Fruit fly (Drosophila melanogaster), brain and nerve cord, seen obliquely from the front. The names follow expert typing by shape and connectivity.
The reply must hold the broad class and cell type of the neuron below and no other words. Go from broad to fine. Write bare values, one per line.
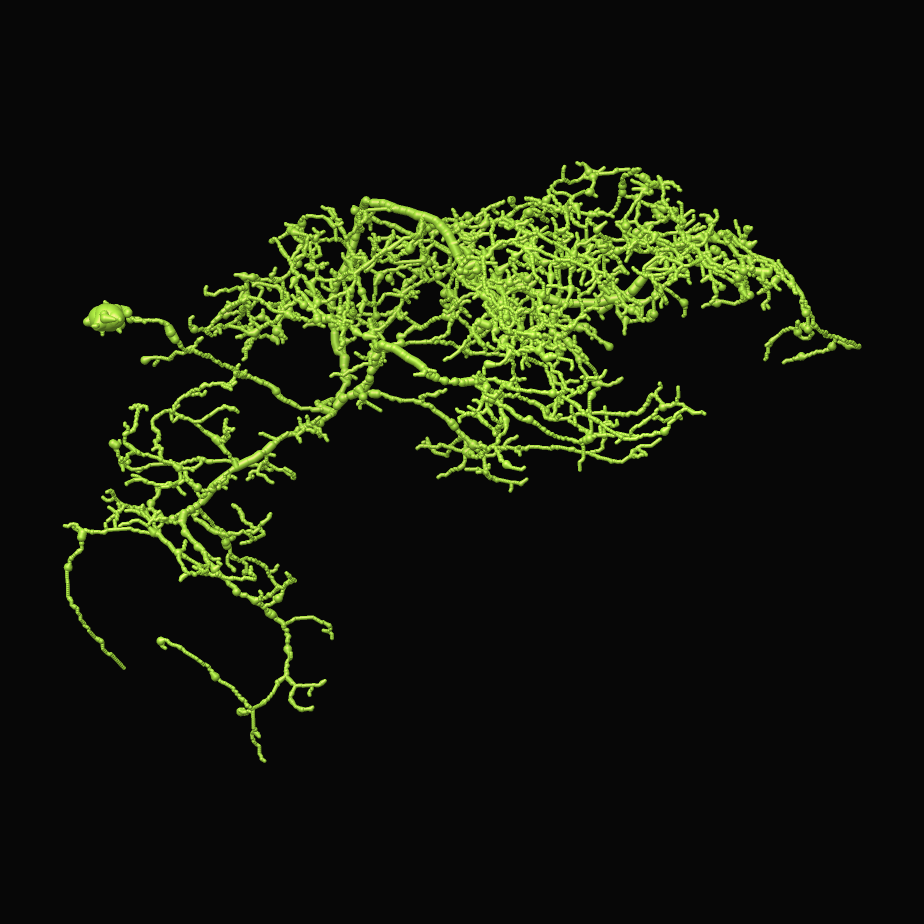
central-brain intrinsic neuron
SMP076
